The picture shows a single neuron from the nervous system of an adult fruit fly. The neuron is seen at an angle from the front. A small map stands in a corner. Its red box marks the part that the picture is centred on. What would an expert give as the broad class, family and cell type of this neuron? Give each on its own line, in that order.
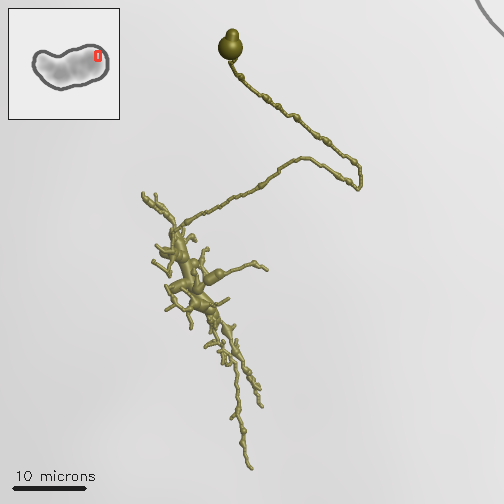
optic-lobe intrinsic neuron
Dm
Dm8a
